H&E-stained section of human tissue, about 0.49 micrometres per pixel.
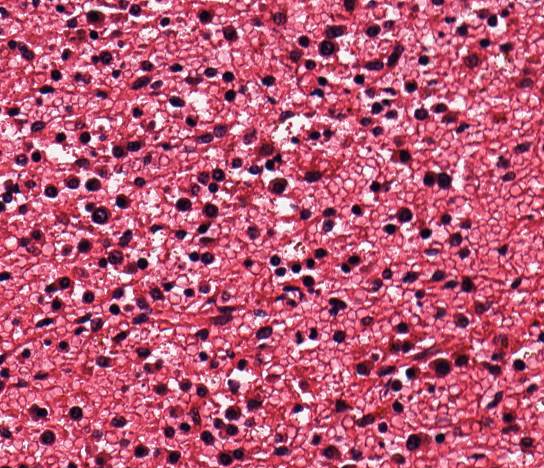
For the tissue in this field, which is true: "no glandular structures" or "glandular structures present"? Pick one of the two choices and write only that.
No glandular structures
